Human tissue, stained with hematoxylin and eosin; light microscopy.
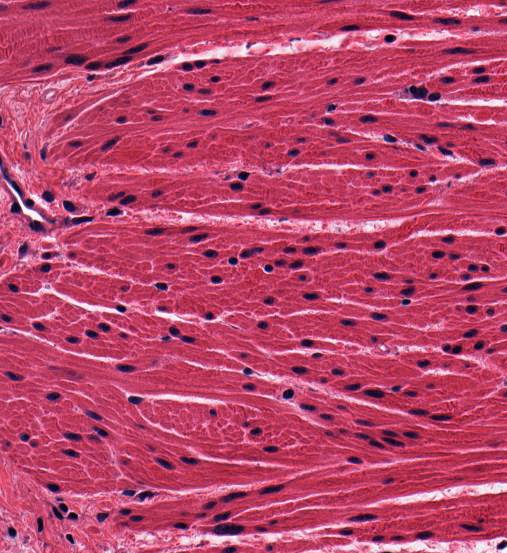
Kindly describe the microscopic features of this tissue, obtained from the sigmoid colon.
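First, no rows of nuclei are packed at the fibre margins. Next, connective tissue between fibres is scant, and no fat cells are seen. Finally, narrow white clefts, likely from shrinkage, separate fibre bundles along their length.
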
